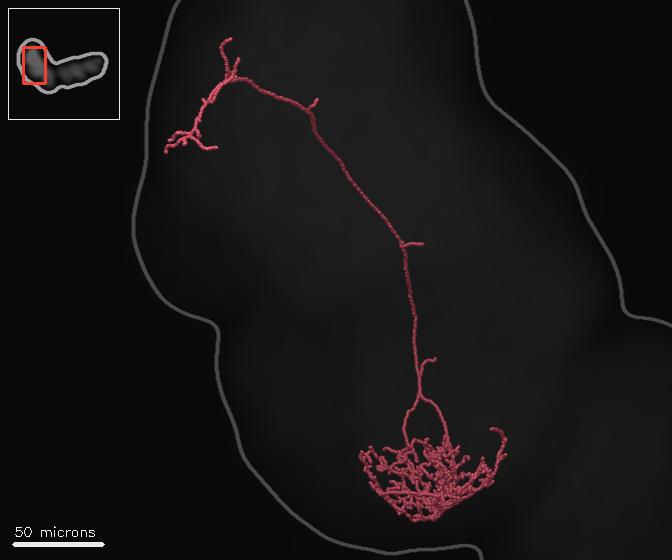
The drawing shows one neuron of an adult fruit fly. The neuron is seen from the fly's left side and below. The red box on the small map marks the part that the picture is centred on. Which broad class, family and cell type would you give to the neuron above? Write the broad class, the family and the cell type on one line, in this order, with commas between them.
central-brain intrinsic neuron, hemilineage VLPl&p2_lateral, CB1706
